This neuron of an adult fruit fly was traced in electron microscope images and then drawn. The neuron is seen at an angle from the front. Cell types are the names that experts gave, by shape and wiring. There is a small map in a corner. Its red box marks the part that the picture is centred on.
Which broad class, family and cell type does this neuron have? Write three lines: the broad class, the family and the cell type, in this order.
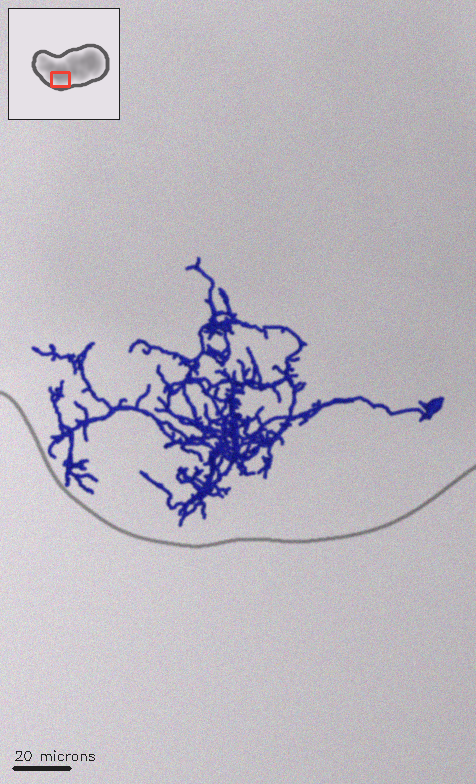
nerve-cord intrinsic neuron
hemilineage 14A
IN14A010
